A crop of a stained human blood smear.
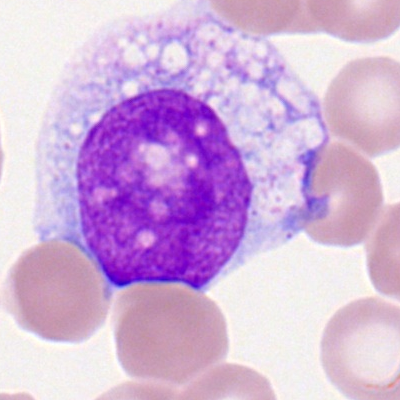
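Monocyte at the centre of a stained human blood smear. First, the outline is irregular and somewhat angular rather than smoothly round. Next, the nucleus sits in the lower part of the cell, close to its lower border. Last, the cytoplasm is abundant and pale blue-grey, with fine pinkish-red granules scattered through it.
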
